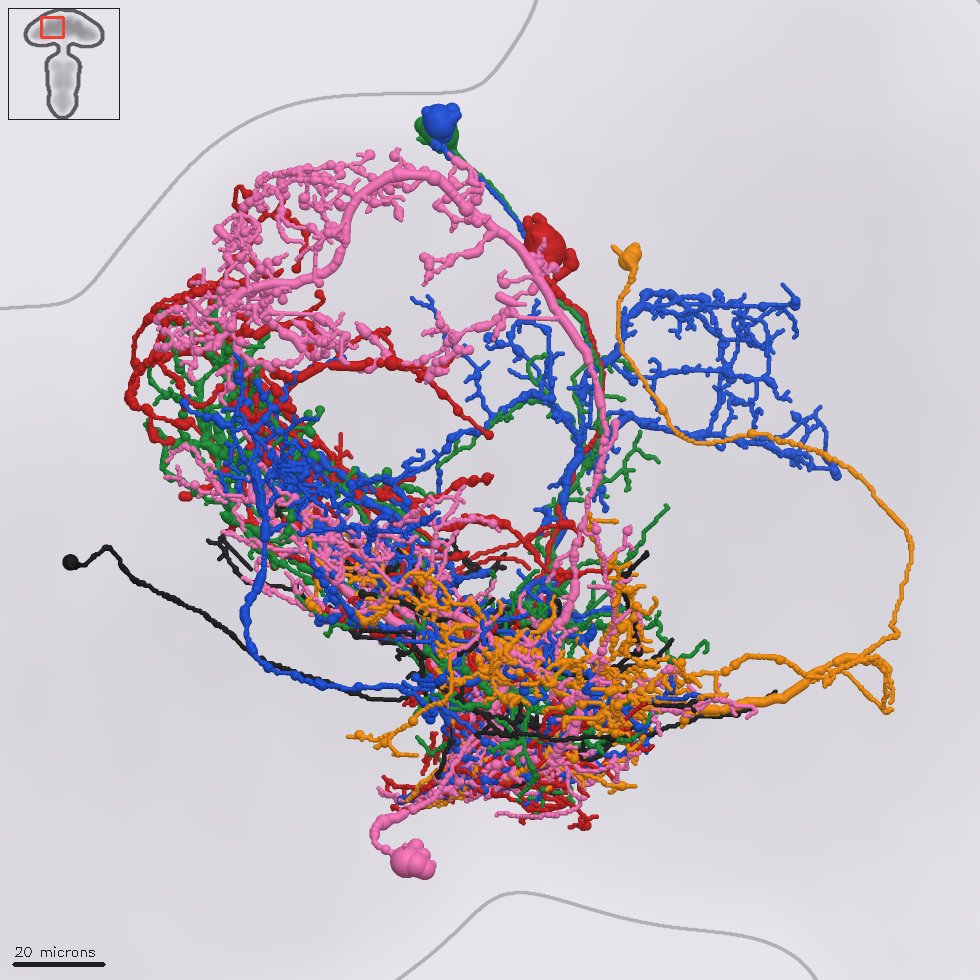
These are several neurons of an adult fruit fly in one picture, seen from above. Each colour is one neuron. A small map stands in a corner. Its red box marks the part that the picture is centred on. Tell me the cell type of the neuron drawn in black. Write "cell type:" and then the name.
cell type: PLP099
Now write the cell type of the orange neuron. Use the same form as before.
cell type: PLP076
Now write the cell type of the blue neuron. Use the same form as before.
cell type: PLP015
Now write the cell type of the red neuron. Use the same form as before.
cell type: PLP016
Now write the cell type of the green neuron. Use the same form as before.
cell type: PLP017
